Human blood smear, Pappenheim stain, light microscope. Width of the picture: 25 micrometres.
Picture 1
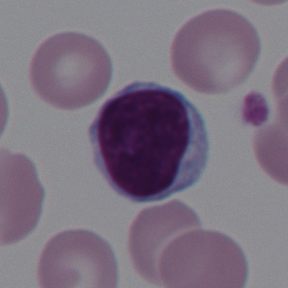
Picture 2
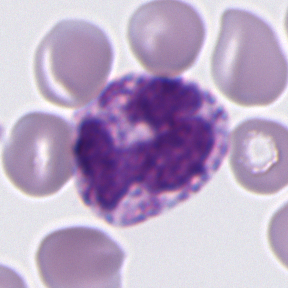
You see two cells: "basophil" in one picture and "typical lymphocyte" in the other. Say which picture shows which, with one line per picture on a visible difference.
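Picture 1: typical lymphocyte. The nucleus is rounded and sits off-centre toward the left of the cell.
Picture 2: basophil. The nucleus is irregular and lobed, curving around a pale central area.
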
